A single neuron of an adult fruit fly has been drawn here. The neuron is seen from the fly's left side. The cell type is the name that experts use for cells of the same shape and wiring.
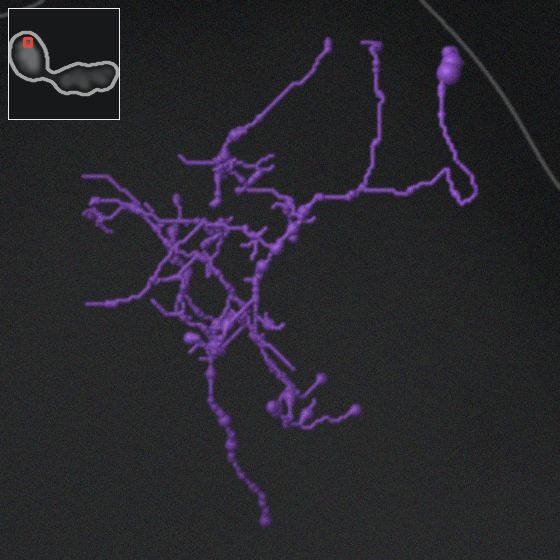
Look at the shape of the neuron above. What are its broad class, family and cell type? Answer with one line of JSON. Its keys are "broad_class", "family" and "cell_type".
{"broad_class": "central-brain intrinsic neuron", "family": "hemilineage SLPpm1", "cell_type": "SLP289"}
